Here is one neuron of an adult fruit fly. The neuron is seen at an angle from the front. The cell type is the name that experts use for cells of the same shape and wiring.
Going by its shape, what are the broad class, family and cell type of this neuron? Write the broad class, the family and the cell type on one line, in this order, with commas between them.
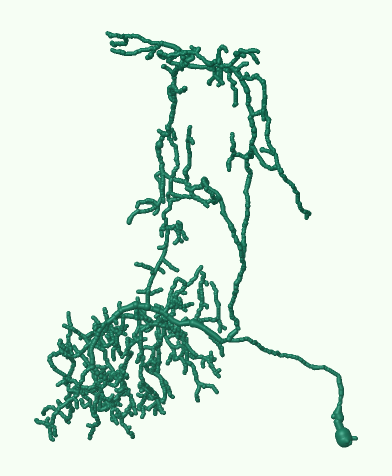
visual projection neuron, LoVP, LoVP67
